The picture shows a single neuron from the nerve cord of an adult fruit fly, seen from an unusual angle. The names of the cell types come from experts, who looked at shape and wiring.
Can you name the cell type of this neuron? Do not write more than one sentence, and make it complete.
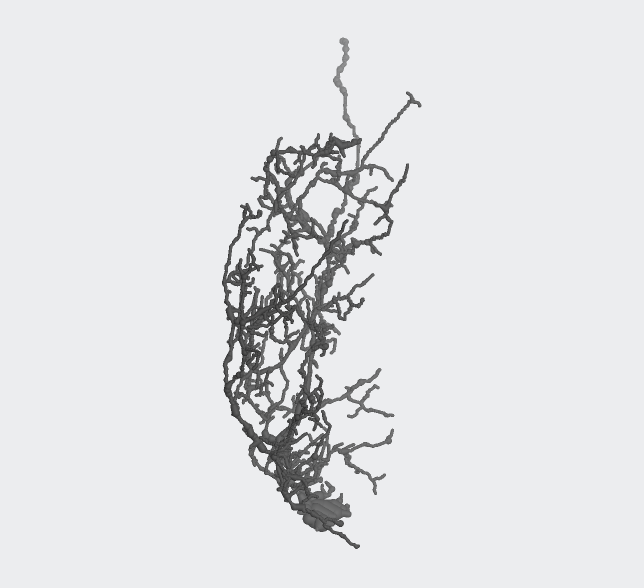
This neuron is recognized as the cell type MNml81.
